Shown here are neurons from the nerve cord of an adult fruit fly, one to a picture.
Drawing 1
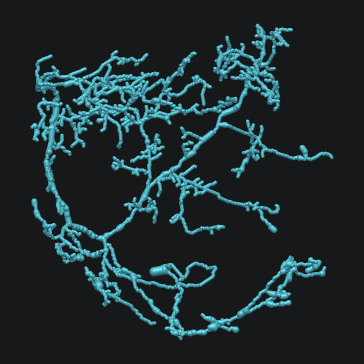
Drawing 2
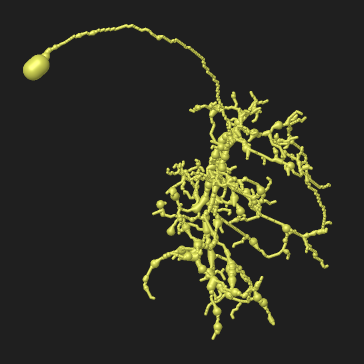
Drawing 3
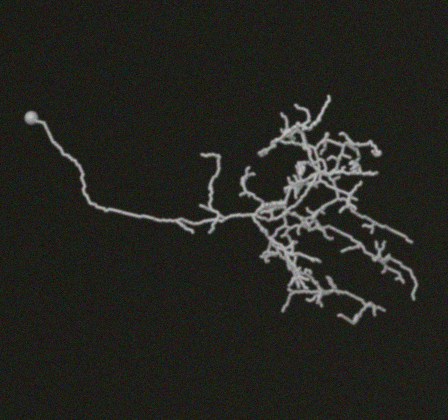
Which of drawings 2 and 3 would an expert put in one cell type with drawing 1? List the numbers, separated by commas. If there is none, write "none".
none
